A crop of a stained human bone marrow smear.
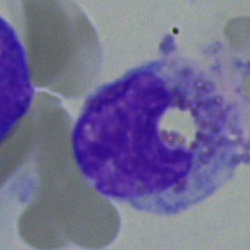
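Monocyte: a deep notch marks the right side of the nucleus, which fills the left part of the cell. One large, round clear space sits within that notch. The cytoplasm is pale blue-grey.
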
